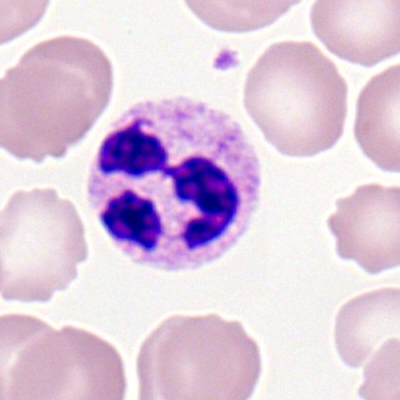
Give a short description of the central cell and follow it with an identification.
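First, the outline is round and smooth. Second, the nucleus is divided into three lobes, with no nucleoli visible. Third, fine, small lilac granules fill the cytoplasm. The cell is a segmented neutrophil.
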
